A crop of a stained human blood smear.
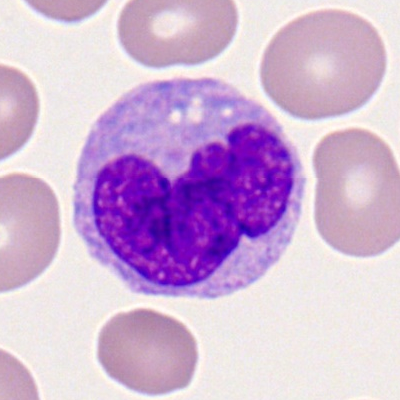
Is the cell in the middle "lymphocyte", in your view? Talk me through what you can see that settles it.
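Round and smooth, the outline shows no surface projections. The nucleus sits in the lower part of the cell and is folded, with a notch in its upper edge. The chromatin looks mottled, with many small pale gaps. The cytoplasm is pale grey-blue and holds no coarse coloured granules.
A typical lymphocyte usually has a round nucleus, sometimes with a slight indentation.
The notch alone could match such an indentation, but a folded nucleus departs from the round shape usual for a lymphocyte and so speaks against that name. This cell is a monocyte, and the name lymphocyte does not fit.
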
